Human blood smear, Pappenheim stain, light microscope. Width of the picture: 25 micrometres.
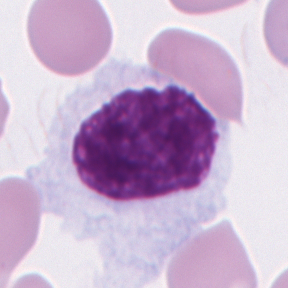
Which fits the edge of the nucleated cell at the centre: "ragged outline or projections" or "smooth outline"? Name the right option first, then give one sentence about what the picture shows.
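Ragged outline or projections. The cell's border is irregular and ragged rather than smooth.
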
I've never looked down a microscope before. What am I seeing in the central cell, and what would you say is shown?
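Chromatin dark purple, mottled with darker and paler patches. No nucleoli visible. Cytoplasm abundant, widest rim below the nucleus. No distinct coloured granules in the cytoplasm. Cell: hairy cell.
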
